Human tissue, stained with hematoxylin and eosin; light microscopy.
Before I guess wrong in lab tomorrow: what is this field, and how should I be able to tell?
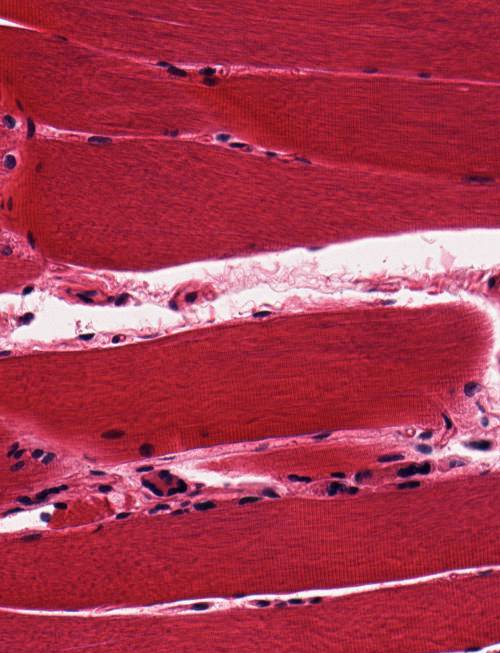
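The field shows skeletal muscle. Long muscle fibres run roughly horizontally and parallel to one another, with fine transverse cross-striations along them.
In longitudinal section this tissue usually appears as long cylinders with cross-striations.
The nuclei are flattened and sit at the edges of the fibres, not in their centres.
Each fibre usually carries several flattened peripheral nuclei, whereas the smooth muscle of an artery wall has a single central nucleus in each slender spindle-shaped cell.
The fibre cytoplasm stains a deep, even red.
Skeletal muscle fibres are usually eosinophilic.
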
